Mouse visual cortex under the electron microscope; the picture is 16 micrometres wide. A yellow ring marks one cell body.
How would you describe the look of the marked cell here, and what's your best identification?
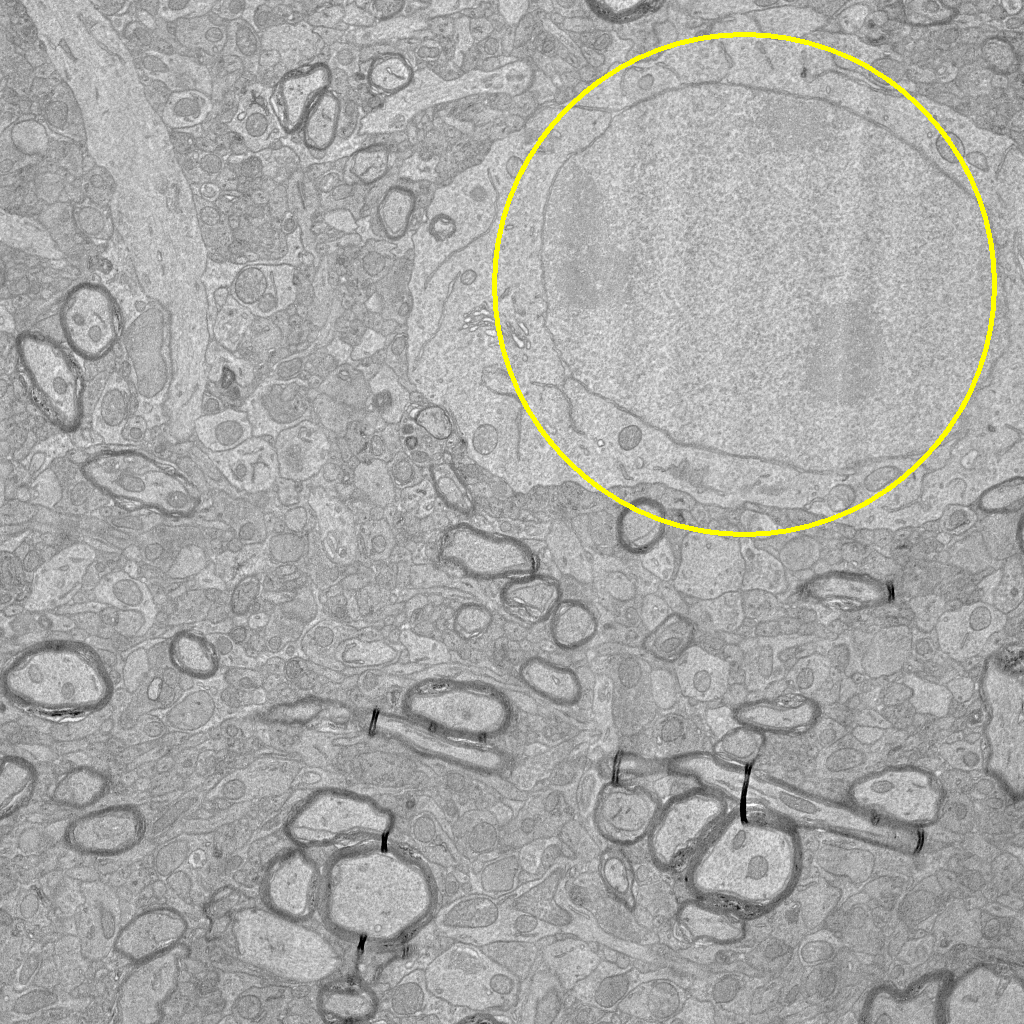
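Follow the nuclear envelope: smooth, no deep infoldings. Finely dispersed chromatin forms no dense dark band along it. Two faint, slightly darker nuclear patches sit toward the left and lower right. Only a few mitochondria show in the cytoplasm. It is an excitatory neuron.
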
